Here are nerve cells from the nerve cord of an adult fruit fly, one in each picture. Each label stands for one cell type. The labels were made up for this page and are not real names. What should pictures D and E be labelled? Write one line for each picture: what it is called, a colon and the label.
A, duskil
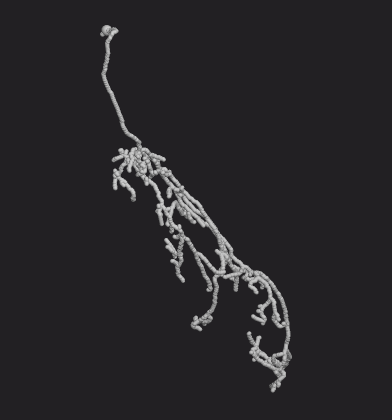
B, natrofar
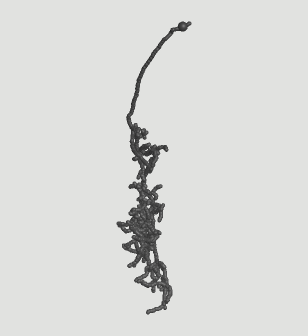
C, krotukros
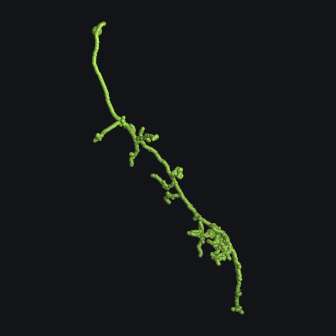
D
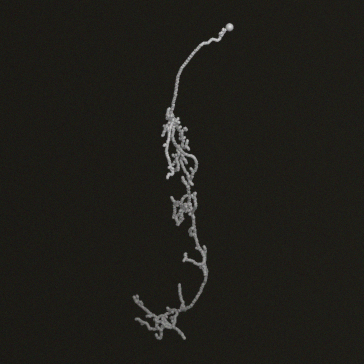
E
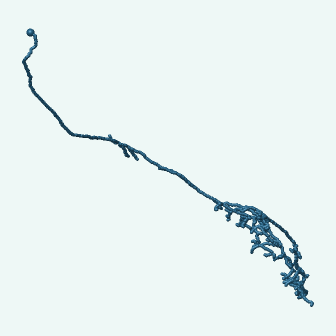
D: duskil
E: krotukros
